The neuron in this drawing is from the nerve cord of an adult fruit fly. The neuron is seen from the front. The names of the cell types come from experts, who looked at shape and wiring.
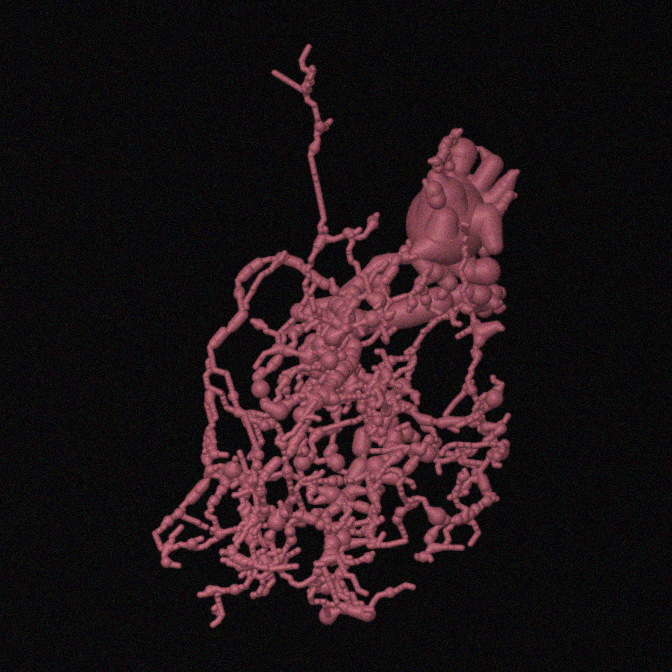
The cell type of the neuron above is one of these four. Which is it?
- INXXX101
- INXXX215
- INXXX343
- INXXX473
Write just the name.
INXXX343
